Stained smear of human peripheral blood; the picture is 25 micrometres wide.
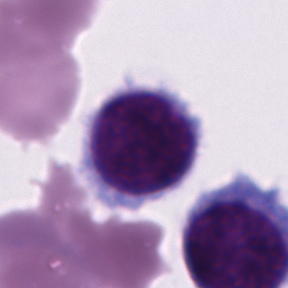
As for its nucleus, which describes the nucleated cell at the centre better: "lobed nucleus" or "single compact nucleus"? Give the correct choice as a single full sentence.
Round, oval or kidney-shaped, the nucleus of this cell is one compact undivided mass.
